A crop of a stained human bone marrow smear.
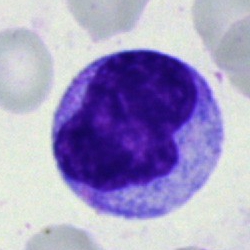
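Monocyte in the centre of a stained bone marrow smear. The round, smooth cell holds a nucleus notched on its right side and filling the upper left, so most of the cytoplasm lies at the lower right. No vacuoles are seen in the cytoplasm.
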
